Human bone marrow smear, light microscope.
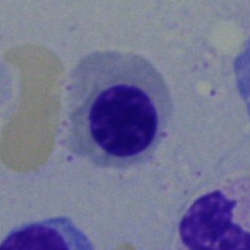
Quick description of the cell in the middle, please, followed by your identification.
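First, the nucleus lies low in the cell, so the cytoplasm is widest above it. Second, the chromatin is dense and dark purple, with a few small paler patches. Third, no distinct nucleoli can be made out in the nucleus. Fourth, the cytoplasm shows no visible granules. The cell is an erythroblast.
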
